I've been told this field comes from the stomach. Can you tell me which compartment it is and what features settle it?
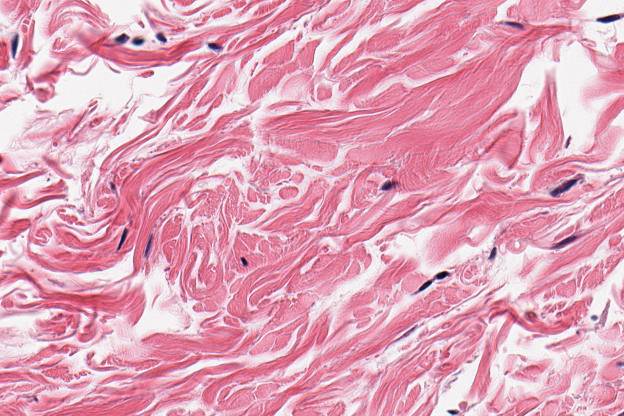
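The answer is dense connective tissue. Thick, wavy, eosinophilic collagen bundles interweave irregularly across the whole field, most of those cut lengthwise running from lower left to upper right. Nuclei are sparse, widely scattered, slender, elongated and dark, like fibroblast nuclei lying along the bundles.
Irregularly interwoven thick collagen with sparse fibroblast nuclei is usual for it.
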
